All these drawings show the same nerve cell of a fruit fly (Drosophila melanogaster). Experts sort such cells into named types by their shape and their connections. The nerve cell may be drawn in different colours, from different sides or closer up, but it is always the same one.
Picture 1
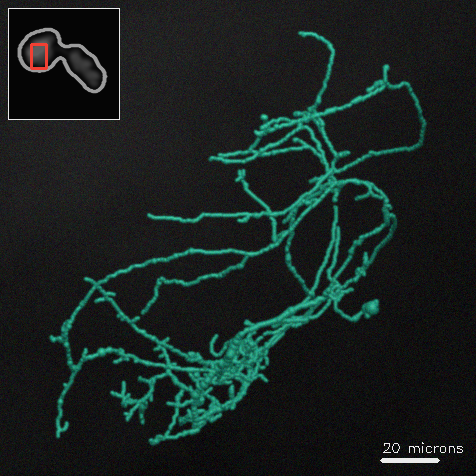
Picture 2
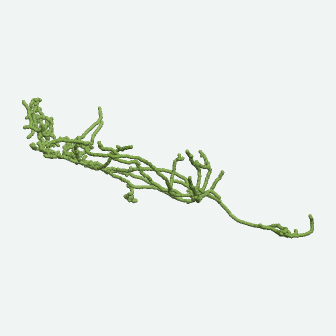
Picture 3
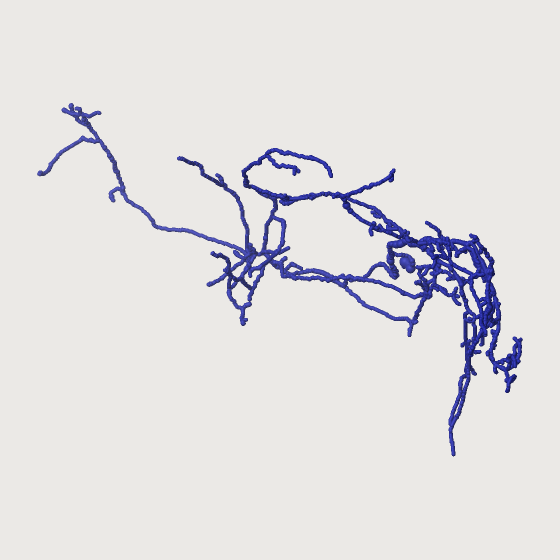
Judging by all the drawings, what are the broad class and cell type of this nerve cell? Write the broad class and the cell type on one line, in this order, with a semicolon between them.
central-brain intrinsic neuron; PLP231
